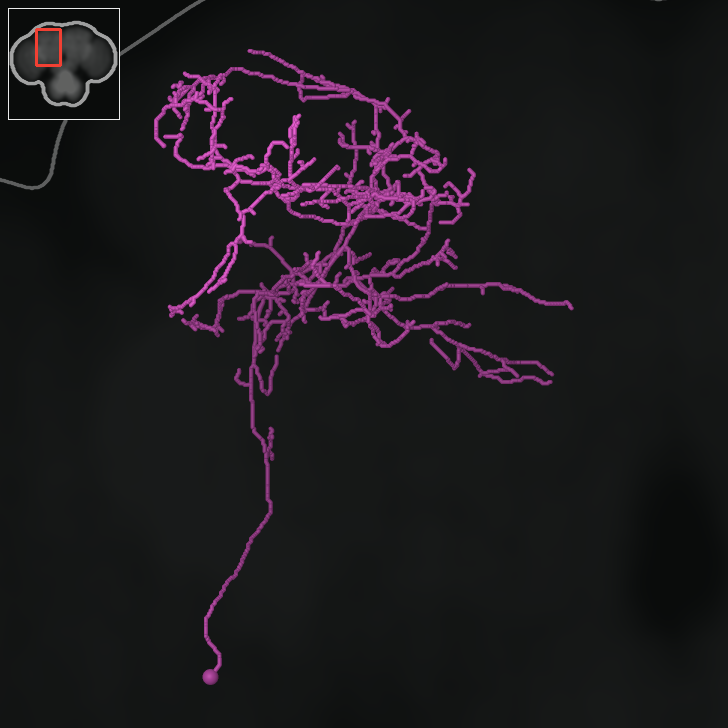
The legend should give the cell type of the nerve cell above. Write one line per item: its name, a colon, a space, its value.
cell type: CB0029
